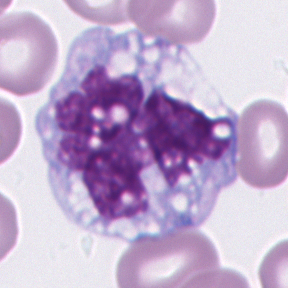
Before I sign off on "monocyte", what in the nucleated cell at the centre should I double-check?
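With a monocyte, the vacuoles are a good match.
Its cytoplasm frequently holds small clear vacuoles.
This one's pale grey-blue cytoplasm has many of them. The nucleus is built of broad, bulky folded lobes rather than thin strands, and several small clear round spots lie over it.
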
